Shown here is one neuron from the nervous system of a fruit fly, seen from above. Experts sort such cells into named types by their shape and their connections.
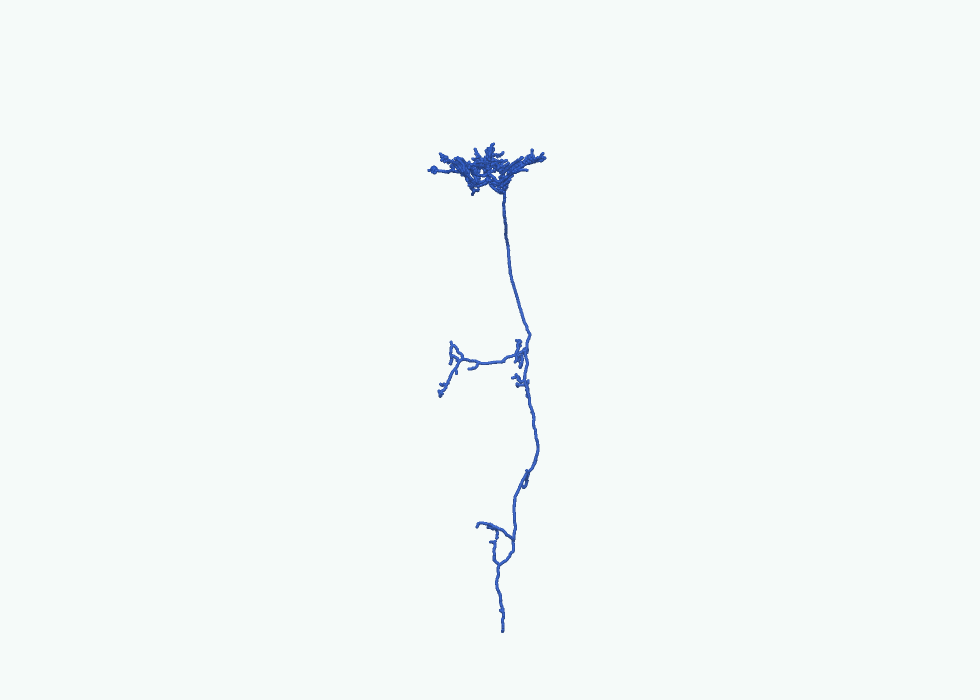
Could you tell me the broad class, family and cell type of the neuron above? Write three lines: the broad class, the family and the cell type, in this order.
descending neuron
hemilineage LB19
DNg76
